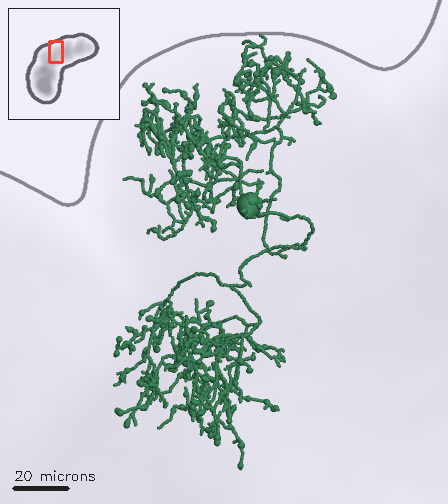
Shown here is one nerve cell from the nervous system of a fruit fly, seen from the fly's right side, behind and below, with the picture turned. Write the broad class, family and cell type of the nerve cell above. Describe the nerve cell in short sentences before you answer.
From top to bottom in the picture it spans about 160 microns. In this view it is taller than it is wide. This is a nerve-cord intrinsic neuron. The family is hemilineage 00A. The cell type is IN00A009.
